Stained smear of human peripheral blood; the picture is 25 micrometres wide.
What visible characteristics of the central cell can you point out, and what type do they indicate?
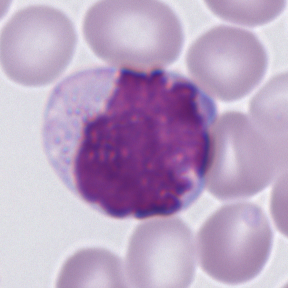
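This cell measures about 15 micrometres across. Its nucleus lies off-centre toward the right, so most of the cytoplasm is on the left, and it takes up about 70% of the cell's area. The nuclear border is uneven and slightly scalloped, not smoothly curved. The pale greyish-blue cytoplasm contains fine small granules scattered through it. The cell is a large granular lymphocyte.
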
